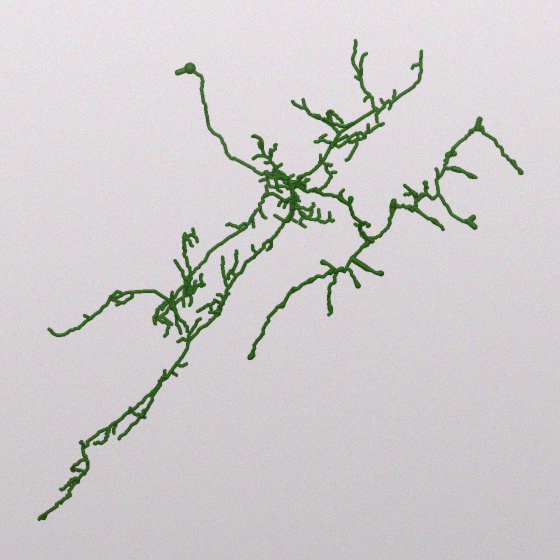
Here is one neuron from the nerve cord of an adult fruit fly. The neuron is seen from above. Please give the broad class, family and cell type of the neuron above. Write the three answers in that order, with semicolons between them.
nerve-cord intrinsic neuron; hemilineage 06A; IN06A063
